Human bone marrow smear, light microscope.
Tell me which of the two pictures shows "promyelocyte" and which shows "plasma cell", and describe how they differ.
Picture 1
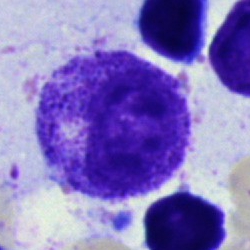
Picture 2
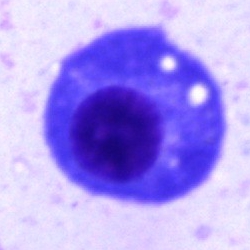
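Picture 1: promyelocyte. Picture 2: plasma cell. Granules: many purple granules in the promyelocyte, filling the cytoplasm and lying over the nucleus; none visible in the plasma cell.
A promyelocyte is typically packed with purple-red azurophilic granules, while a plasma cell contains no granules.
Chromatin: promyelocyte dark purple and blotchy with paler patches, not fine and even; plasma cell dark purple and dense.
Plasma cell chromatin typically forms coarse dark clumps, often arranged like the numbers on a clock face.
Cytoplasm: promyelocyte has a moderate rim, mainly on the left of the nucleus; plasma cell has abundant cytoplasm staining deep blue.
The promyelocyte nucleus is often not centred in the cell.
Clear areas: one pale area in the promyelocyte cytoplasm on the left, next to the nucleus; two distinct clear round vacuoles in the upper right cytoplasm of the plasma cell. Outline: promyelocyte roughly round; plasma cell roughly round with a small notch in the top edge.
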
